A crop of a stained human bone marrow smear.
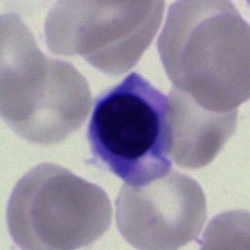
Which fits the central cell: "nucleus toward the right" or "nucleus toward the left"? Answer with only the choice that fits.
Nucleus toward the left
